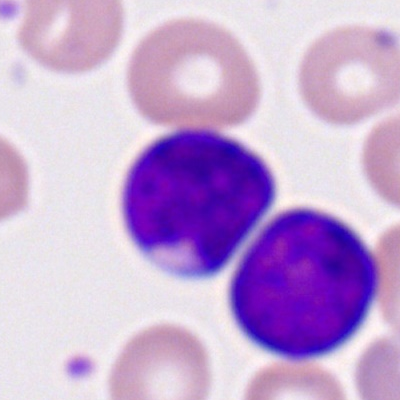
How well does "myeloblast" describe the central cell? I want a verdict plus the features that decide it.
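Start with the cytoplasm: only a small pale lavender patch of it shows, at the lower left edge.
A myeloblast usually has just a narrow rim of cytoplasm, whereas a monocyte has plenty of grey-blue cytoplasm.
So this scant cytoplasm goes with myeloblast and against monocyte. The chromatin stains deep purple, and no granules are seen in the cytoplasm. The cell has a round outline and a smooth surface, without projections. A second nucleated cell of similar size touches its lower right side. Taken together, myeloblast fits this cell, and monocyte does not.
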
